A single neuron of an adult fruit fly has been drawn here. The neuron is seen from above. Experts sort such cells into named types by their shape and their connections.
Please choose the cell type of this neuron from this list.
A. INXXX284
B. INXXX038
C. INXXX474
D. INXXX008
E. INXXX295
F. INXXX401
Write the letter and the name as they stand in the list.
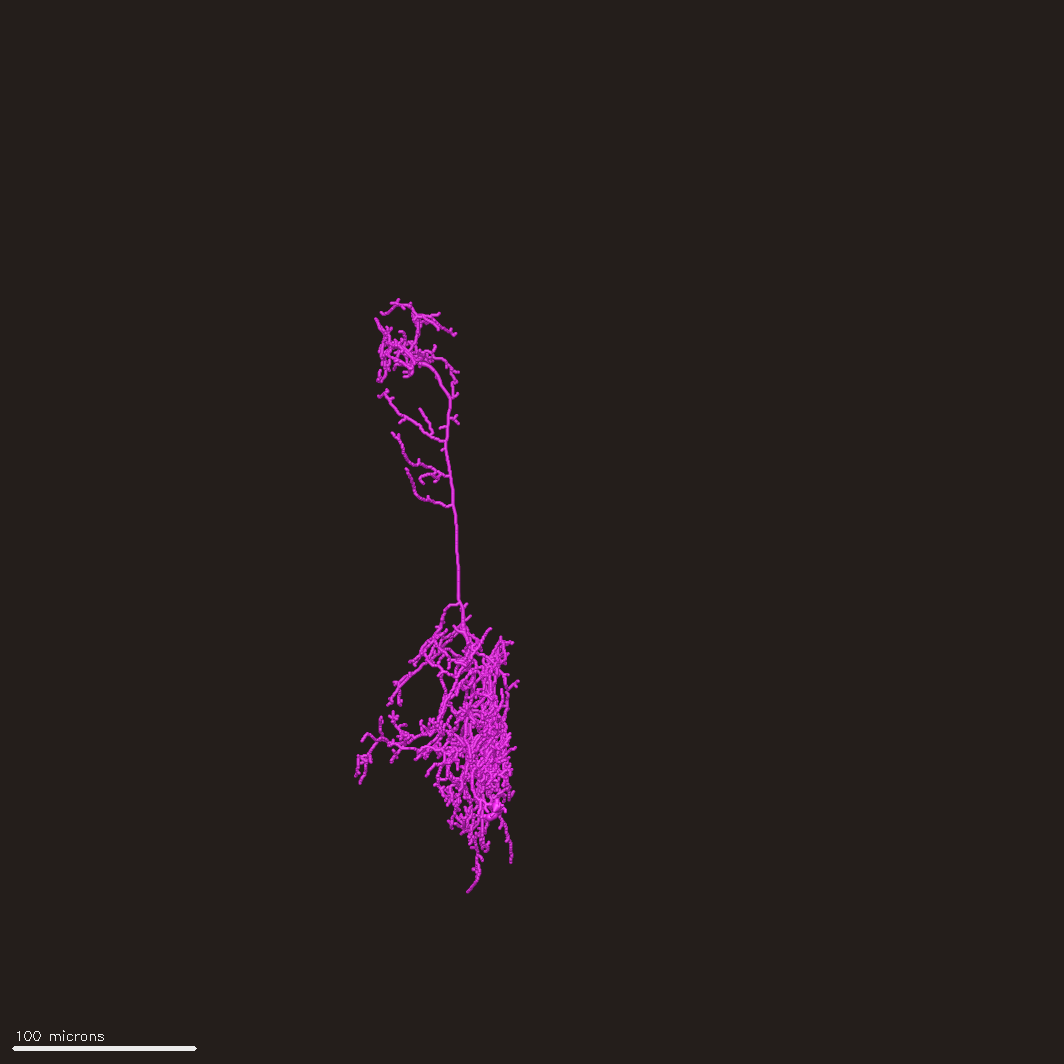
B. INXXX038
